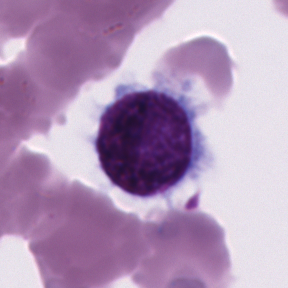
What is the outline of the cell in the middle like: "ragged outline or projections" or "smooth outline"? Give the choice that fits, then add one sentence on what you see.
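Ragged outline or projections. The cell's border is ragged and fuzzy rather than smooth.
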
